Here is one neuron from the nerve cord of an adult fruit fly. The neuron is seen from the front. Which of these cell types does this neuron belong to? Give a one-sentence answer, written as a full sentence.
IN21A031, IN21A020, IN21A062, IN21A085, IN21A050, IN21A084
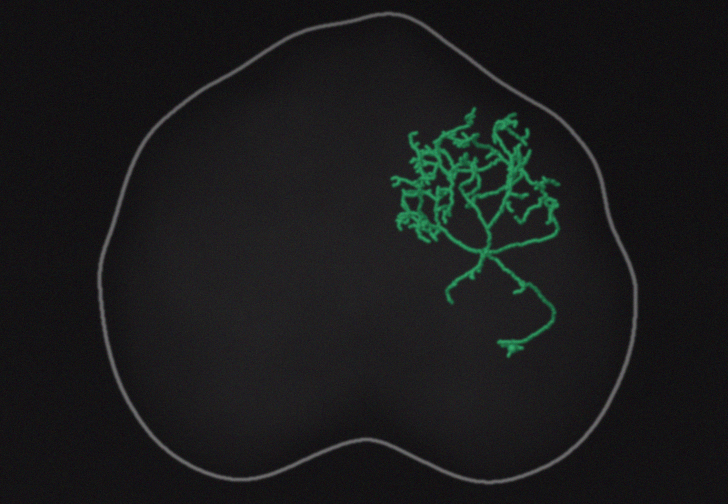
So far as cell type goes, this neuron is IN21A062.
